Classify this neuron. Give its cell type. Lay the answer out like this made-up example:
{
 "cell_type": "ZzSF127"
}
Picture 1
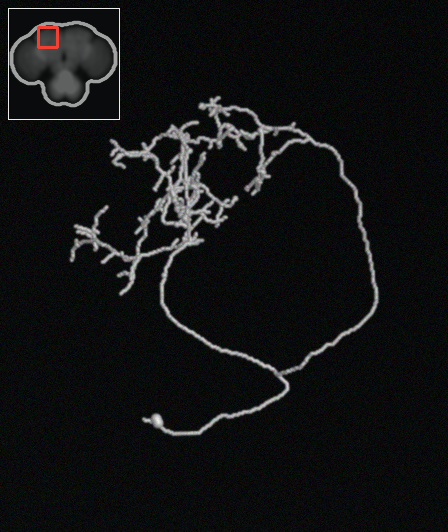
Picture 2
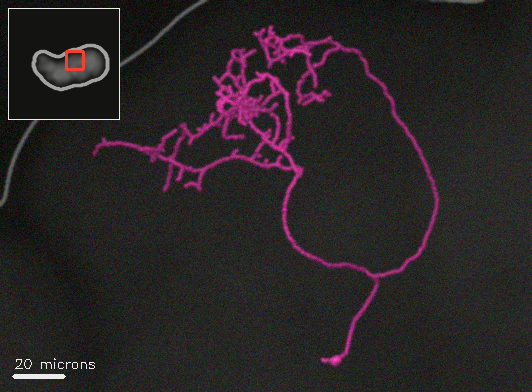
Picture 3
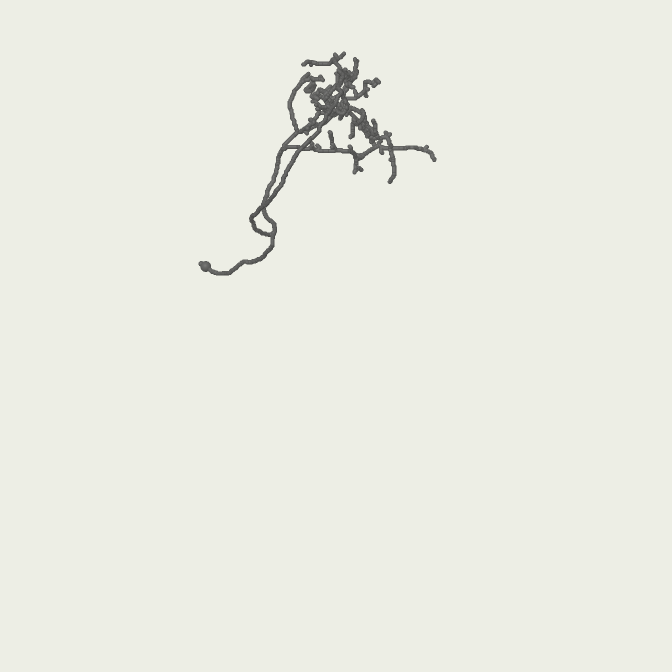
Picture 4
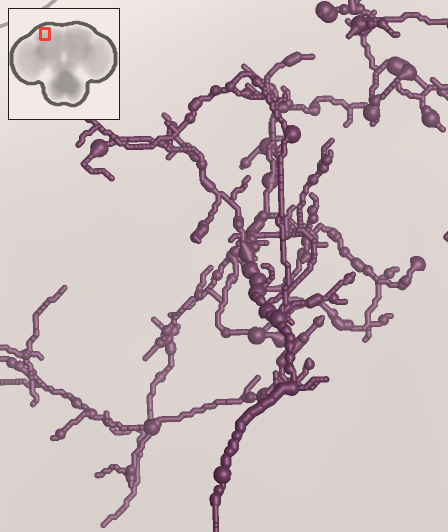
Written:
{
 "cell_type": "SLP241"
}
